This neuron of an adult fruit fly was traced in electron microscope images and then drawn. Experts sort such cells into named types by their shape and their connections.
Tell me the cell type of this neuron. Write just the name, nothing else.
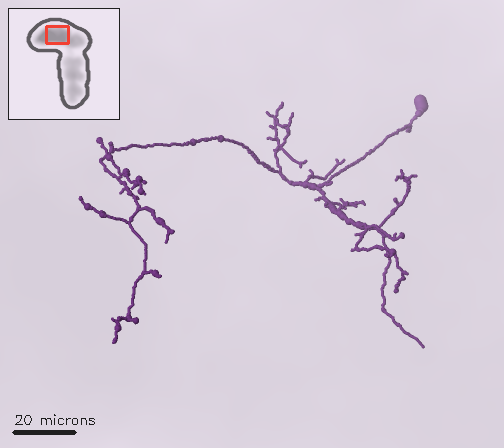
LAL094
